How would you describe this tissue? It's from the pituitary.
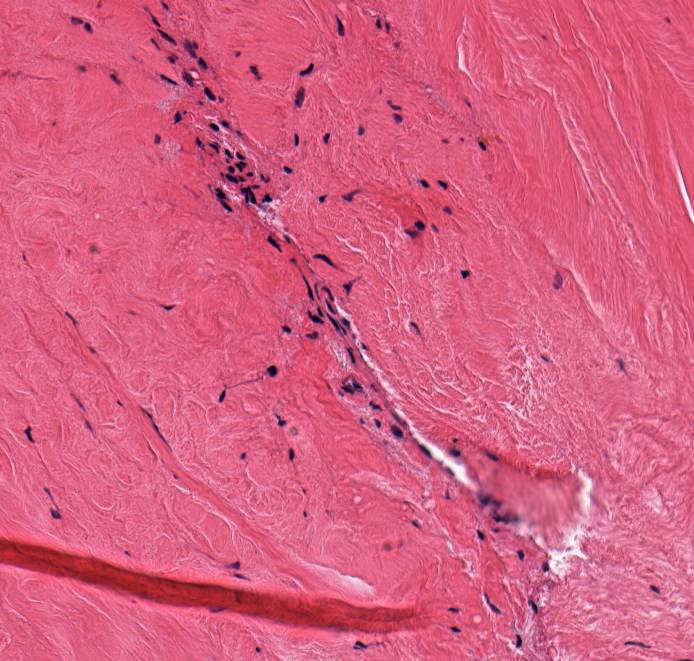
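Start by noticing that dense, eosinophilic collagen with few nuclei dominates the field. Its bundles are wavy and run mostly obliquely, upper left to lower right. The nuclei are small, dark, spindle-shaped or wavy, with no visible cytoplasm. Across the lower left runs a dark red, dense, homogeneous streak.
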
